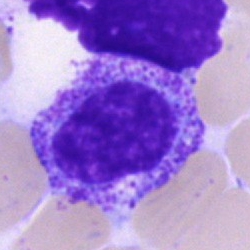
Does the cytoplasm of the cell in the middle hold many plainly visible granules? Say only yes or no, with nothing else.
Yes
